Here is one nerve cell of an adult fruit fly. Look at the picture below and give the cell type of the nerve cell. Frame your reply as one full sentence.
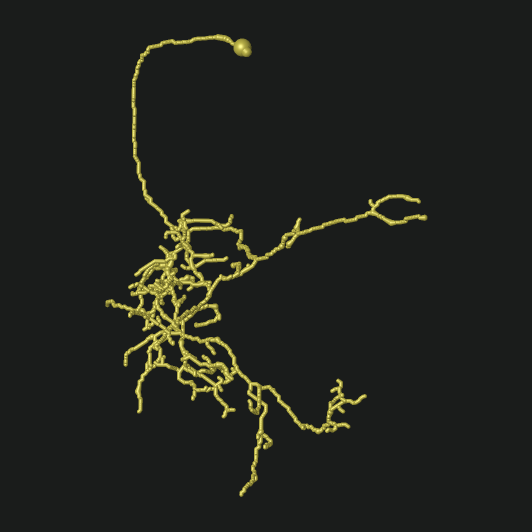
This nerve cell is a cell of type CL185.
